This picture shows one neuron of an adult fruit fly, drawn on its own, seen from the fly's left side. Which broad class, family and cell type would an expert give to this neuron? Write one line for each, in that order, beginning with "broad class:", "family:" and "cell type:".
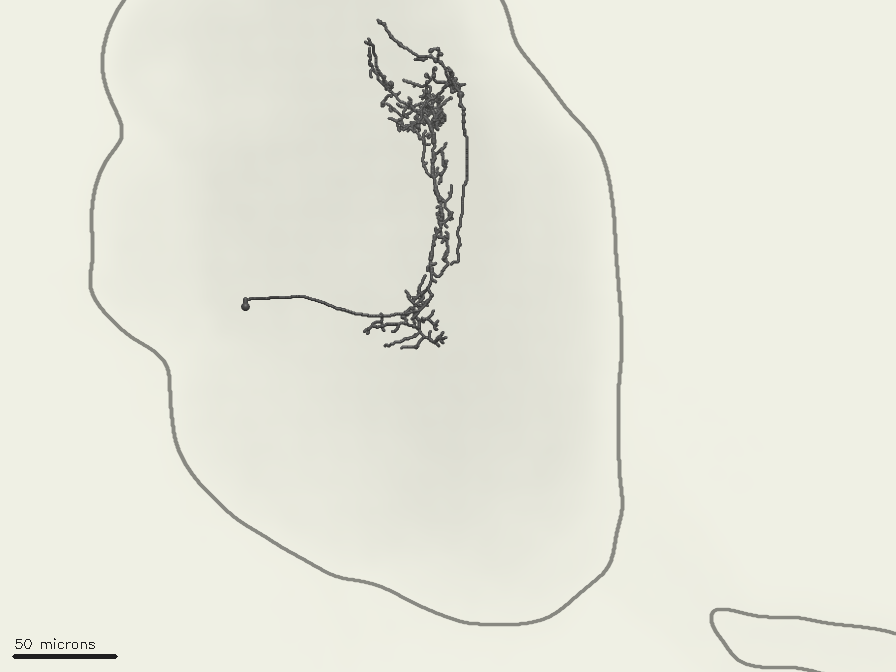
broad class: central-brain intrinsic neuron
family: hemilineage WEDa2
cell type: WEDPN2B_b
